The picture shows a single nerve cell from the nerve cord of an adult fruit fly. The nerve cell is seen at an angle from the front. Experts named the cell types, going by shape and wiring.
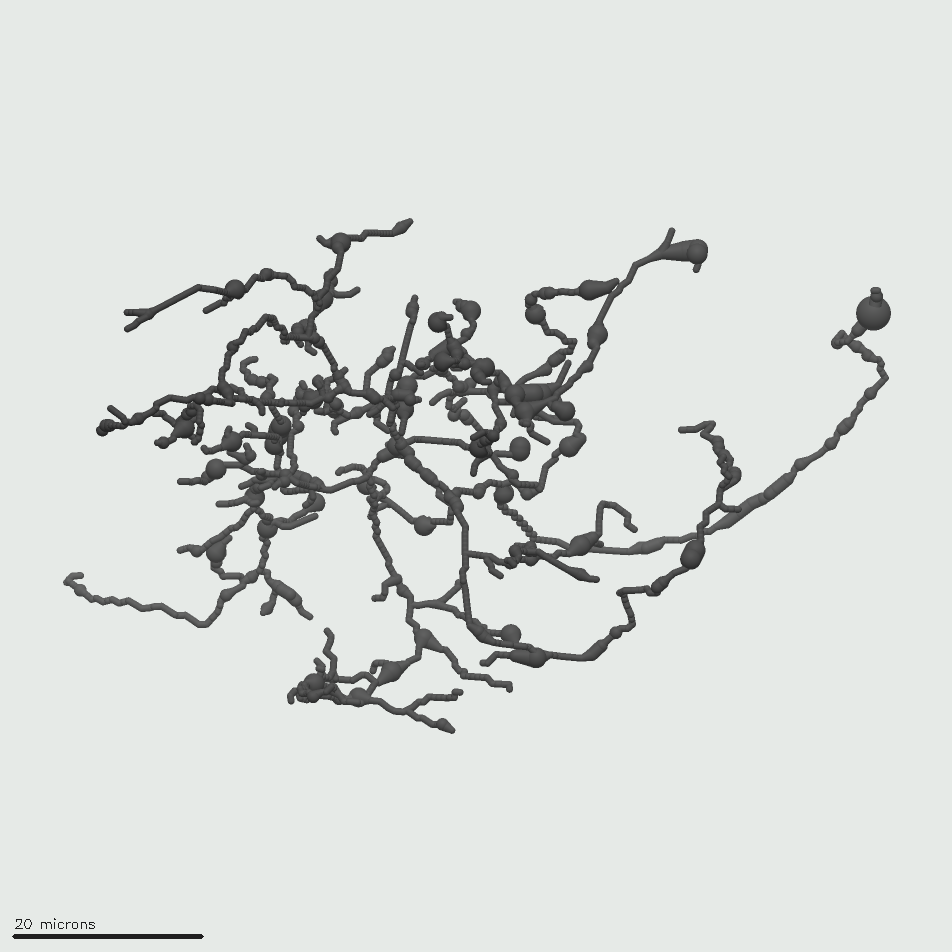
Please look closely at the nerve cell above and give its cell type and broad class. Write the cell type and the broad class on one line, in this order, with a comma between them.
INXXX382_b, nerve-cord intrinsic neuron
